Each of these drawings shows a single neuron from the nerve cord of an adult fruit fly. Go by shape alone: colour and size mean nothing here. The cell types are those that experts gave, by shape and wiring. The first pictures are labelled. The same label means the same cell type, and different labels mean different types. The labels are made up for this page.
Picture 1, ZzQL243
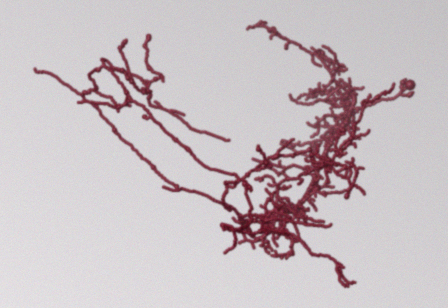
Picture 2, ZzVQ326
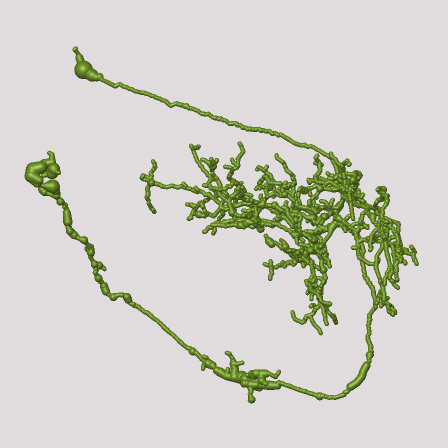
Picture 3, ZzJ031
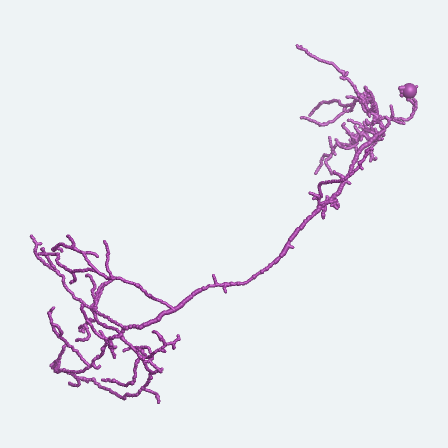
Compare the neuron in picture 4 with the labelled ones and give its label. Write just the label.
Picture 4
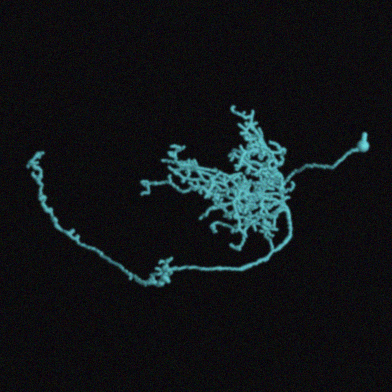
ZzVQ326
